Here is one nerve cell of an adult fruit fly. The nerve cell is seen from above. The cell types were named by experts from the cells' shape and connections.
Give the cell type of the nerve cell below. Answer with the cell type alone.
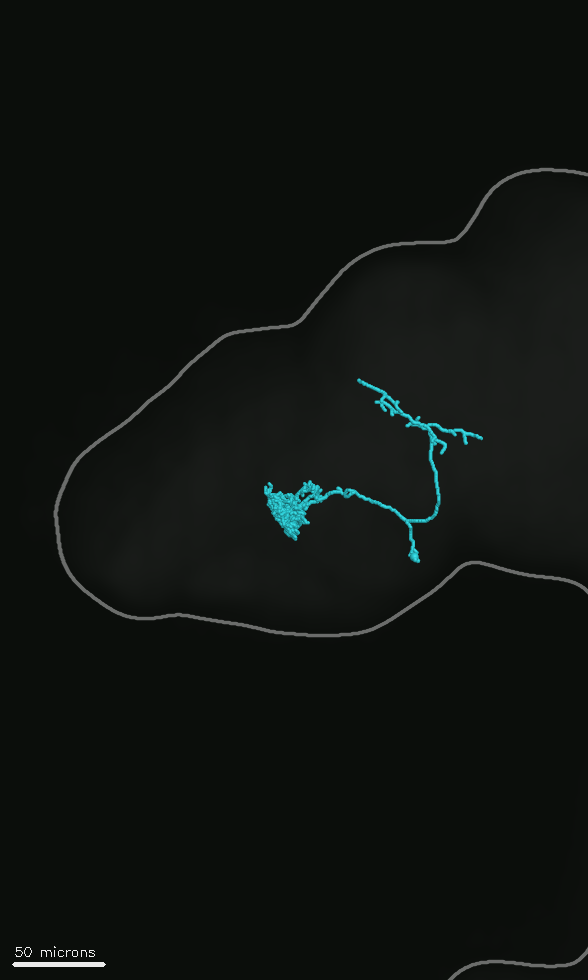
LC11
